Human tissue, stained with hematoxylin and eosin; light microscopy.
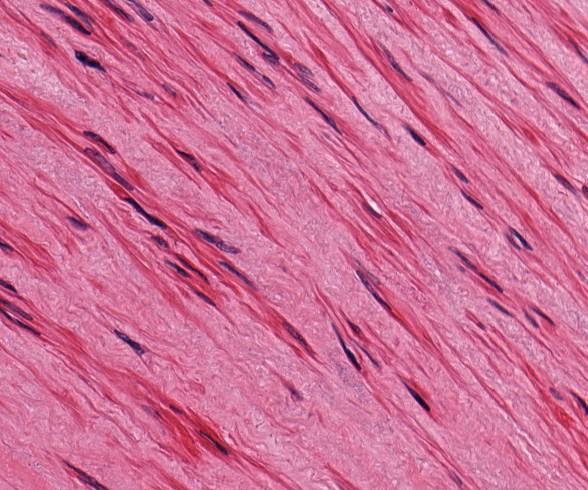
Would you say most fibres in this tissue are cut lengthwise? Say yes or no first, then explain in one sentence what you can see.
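Yes. Closely packed parallel fibres fill the whole field, running diagonally from upper left to lower right.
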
